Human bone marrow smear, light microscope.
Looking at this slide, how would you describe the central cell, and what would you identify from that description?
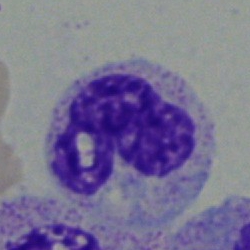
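Outline first: round and smooth. Next, the nucleus: folded, with a notch that opens toward the bottom of the cell. Then the chromatin: dark purple and coarsely clumped. Within the left part of the nucleus lies a pale clear space. Last item, the name: segmented neutrophil.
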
